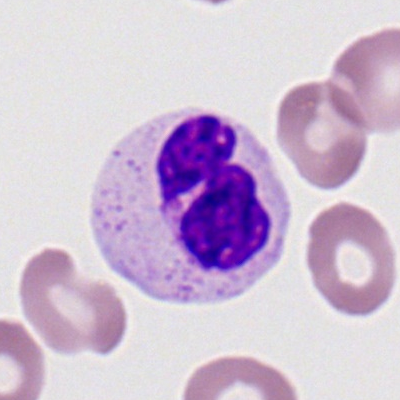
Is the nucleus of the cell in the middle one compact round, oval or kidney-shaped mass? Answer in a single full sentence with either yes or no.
No, separate lobes make up the nucleus of this cell.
